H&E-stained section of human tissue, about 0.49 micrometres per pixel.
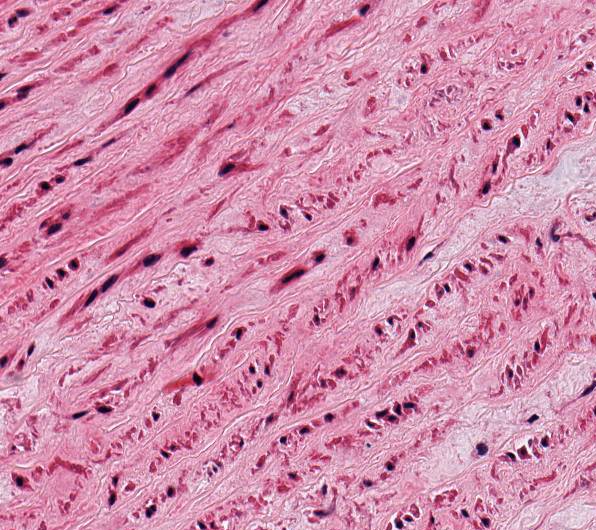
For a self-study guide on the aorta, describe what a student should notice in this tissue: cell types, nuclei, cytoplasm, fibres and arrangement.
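Parallel bands of fibres and cells run diagonally, lower left to upper right. Fibres between cells: wavy, pink. Pale, loosely textured areas lie between the denser pink bands. No epithelium or glands anywhere in the field.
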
